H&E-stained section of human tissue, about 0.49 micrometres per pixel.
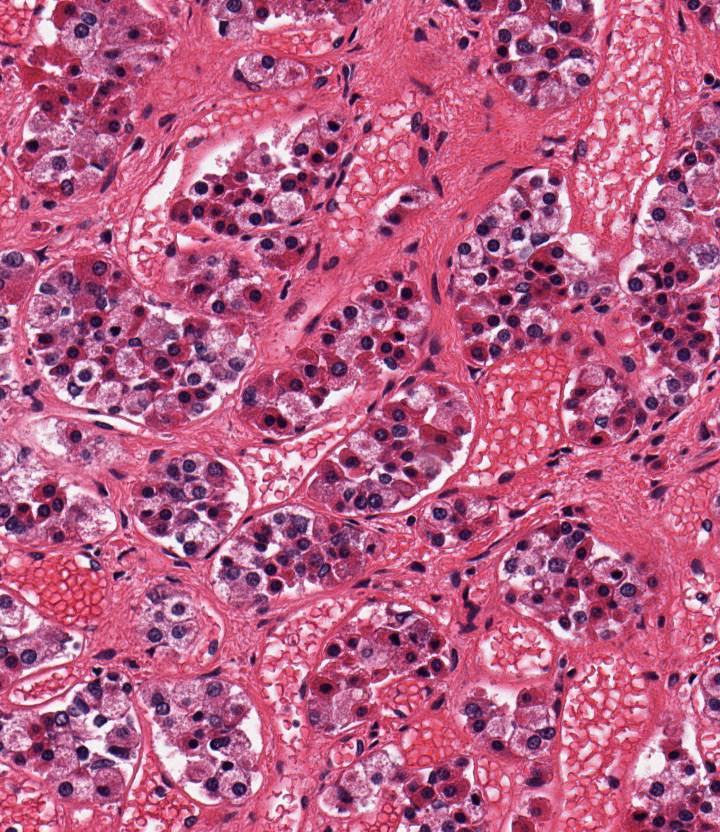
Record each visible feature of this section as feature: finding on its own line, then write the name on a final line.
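Arrangement: rounded cell nests across the whole field
Septa: thin, pink and fibrous, between the nests
Vascular spaces: tightly packed with red blood cells, honeycomb-like
Septal nuclei: scattered, elongated, spindle-shaped
Lumens: none formed by the nests
Name: pituitary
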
